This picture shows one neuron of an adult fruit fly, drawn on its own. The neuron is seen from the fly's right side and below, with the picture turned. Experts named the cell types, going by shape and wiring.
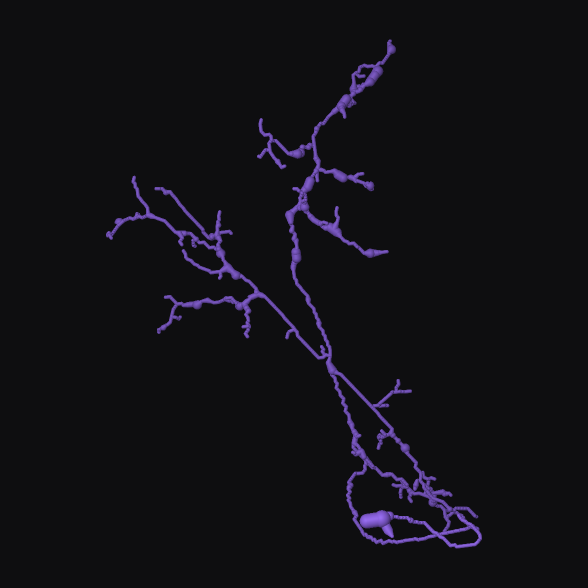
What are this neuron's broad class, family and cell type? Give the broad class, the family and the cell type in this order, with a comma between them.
nerve-cord intrinsic neuron, hemilineage 14A, IN14A077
